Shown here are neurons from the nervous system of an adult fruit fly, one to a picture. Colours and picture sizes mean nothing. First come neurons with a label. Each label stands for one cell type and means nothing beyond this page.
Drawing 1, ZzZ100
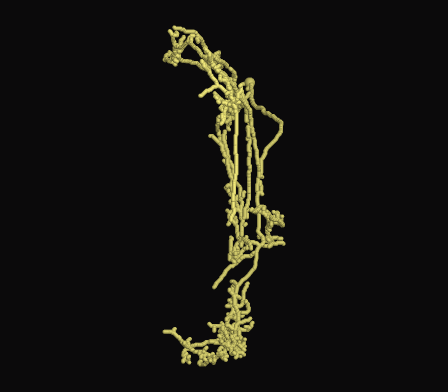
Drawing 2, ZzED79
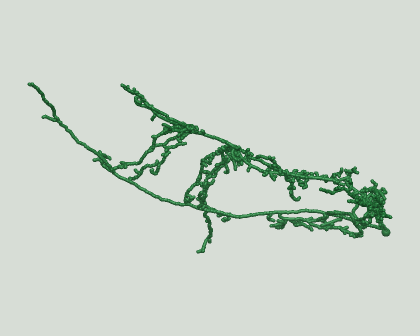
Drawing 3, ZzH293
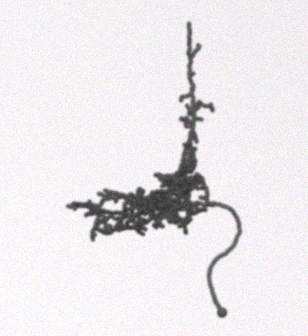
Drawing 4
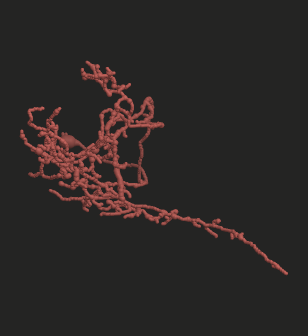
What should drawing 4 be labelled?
ZzH293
